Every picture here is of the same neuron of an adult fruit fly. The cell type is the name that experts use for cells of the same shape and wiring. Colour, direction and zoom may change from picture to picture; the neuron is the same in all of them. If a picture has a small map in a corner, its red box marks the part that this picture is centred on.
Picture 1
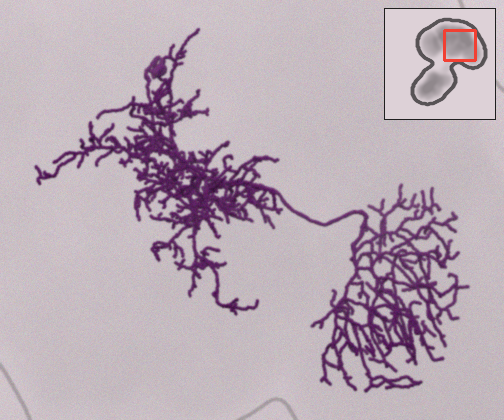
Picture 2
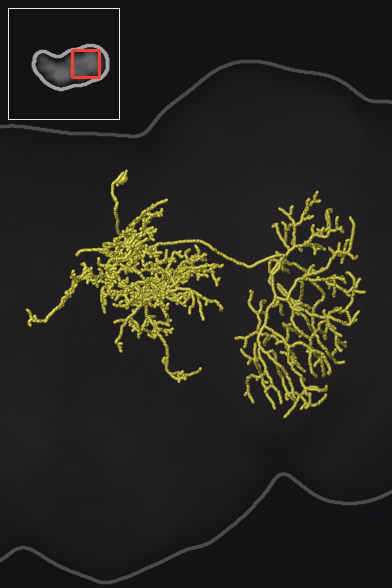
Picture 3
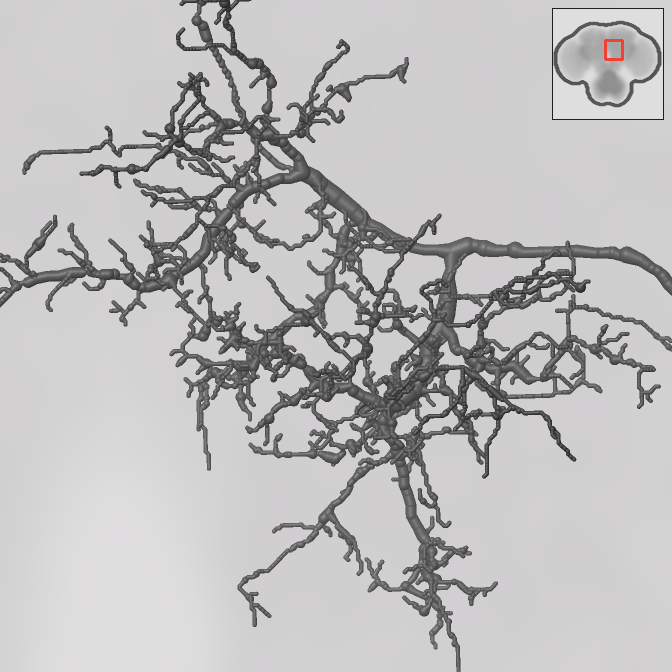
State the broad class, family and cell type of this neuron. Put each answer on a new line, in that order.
visual centrifugal neuron
LT
LT37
